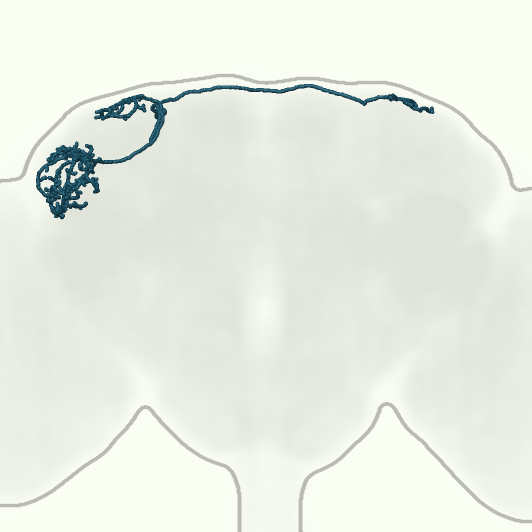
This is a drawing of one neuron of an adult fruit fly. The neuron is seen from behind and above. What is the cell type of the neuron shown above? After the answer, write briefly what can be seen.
Its cell type is LHAD3b1_a. It is a central-brain intrinsic neuron. As drawn here it is more than twice as wide as it is tall.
